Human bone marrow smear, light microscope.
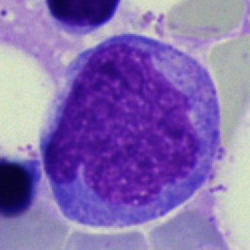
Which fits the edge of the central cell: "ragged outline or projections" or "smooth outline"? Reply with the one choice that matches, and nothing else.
Smooth outline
